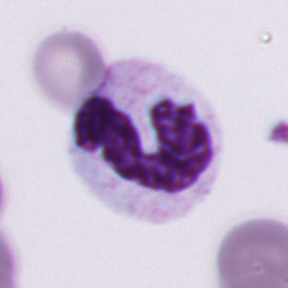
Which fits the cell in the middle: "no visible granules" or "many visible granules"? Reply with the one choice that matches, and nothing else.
Many visible granules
